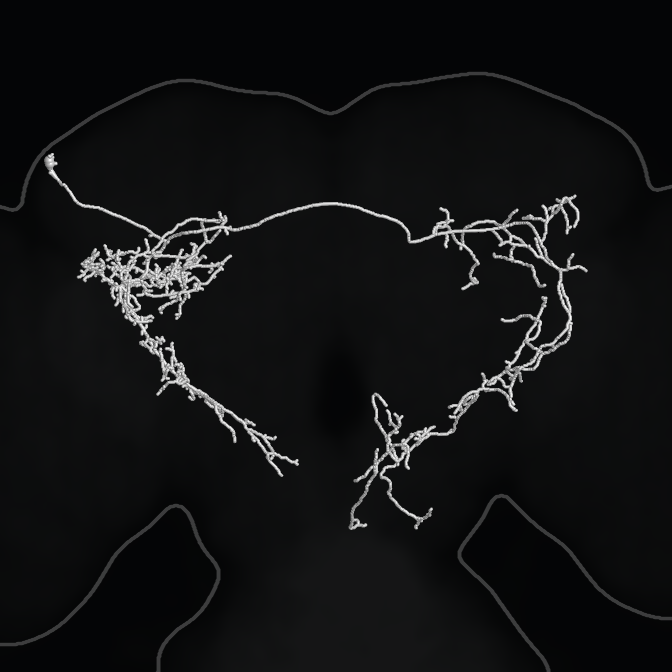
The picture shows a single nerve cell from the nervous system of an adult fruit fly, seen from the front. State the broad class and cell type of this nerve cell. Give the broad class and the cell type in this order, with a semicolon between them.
central-brain intrinsic neuron; AVLP021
